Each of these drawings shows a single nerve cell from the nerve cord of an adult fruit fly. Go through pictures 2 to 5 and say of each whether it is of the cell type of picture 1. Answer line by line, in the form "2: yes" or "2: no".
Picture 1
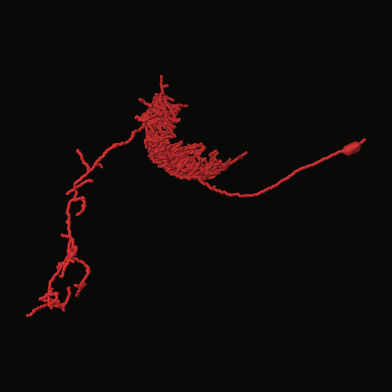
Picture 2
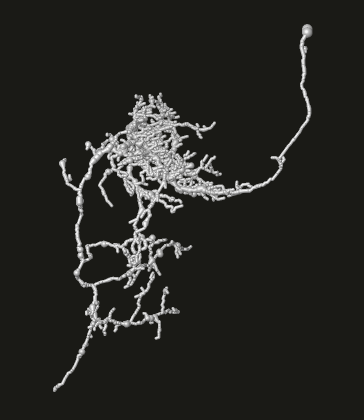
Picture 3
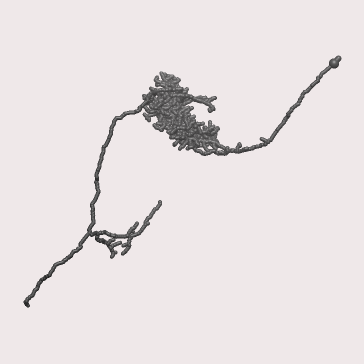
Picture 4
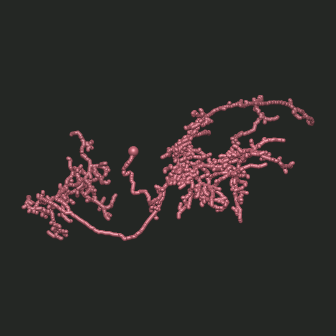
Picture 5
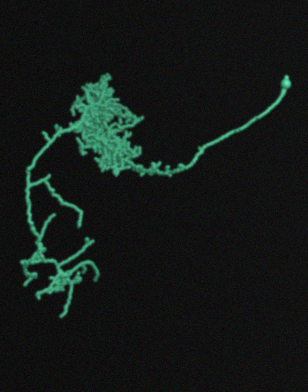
2: yes
3: yes
4: no
5: yes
